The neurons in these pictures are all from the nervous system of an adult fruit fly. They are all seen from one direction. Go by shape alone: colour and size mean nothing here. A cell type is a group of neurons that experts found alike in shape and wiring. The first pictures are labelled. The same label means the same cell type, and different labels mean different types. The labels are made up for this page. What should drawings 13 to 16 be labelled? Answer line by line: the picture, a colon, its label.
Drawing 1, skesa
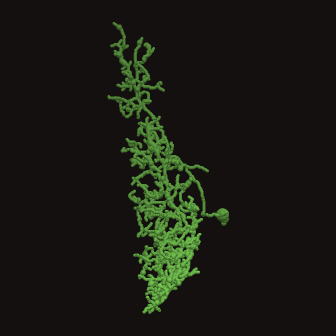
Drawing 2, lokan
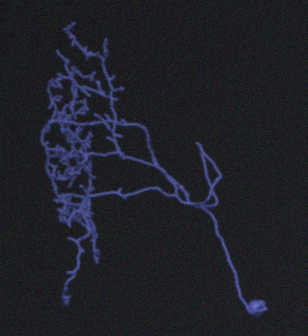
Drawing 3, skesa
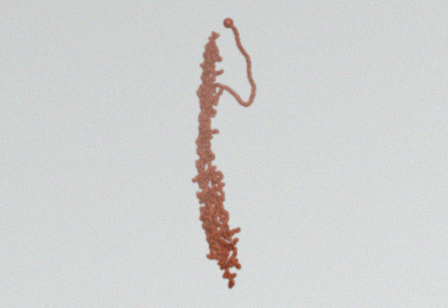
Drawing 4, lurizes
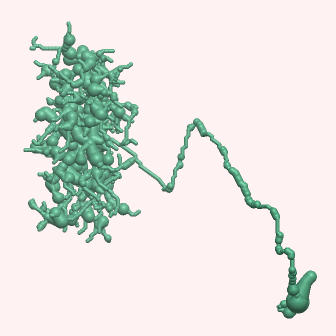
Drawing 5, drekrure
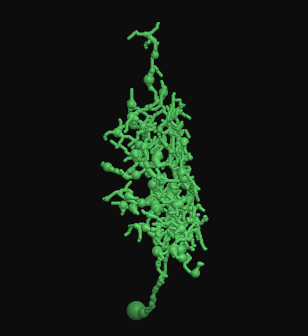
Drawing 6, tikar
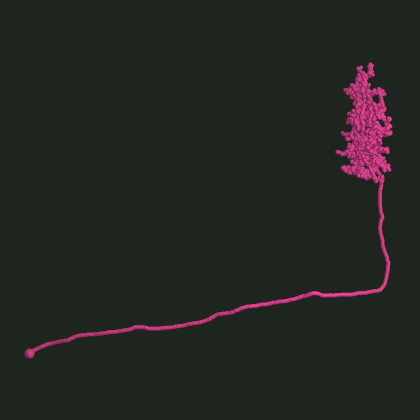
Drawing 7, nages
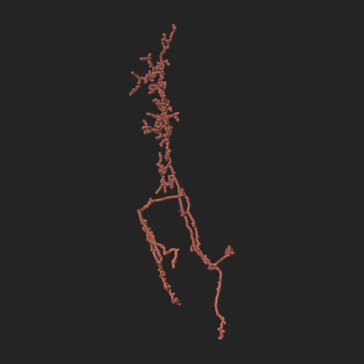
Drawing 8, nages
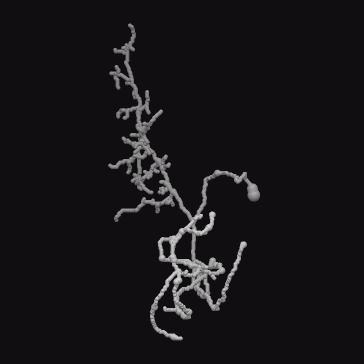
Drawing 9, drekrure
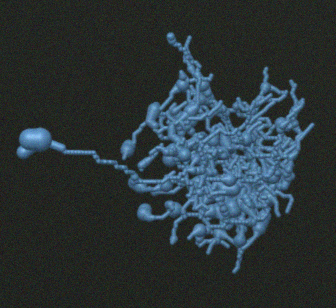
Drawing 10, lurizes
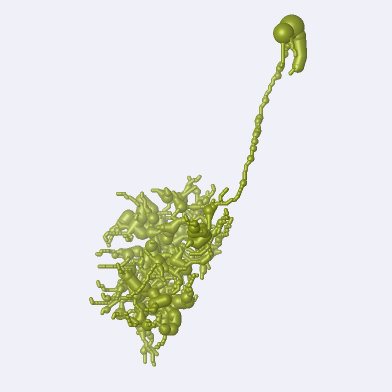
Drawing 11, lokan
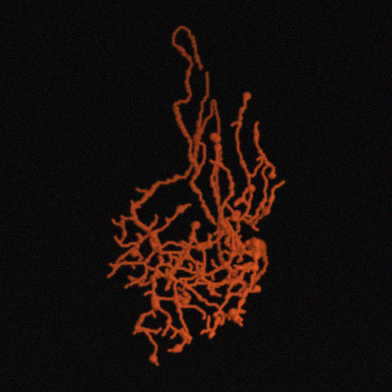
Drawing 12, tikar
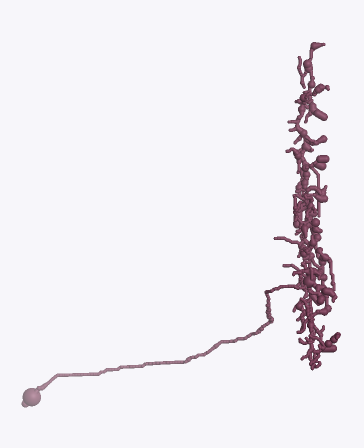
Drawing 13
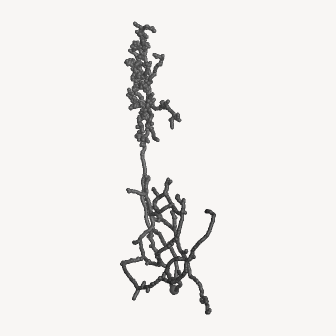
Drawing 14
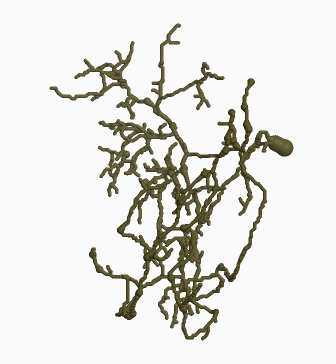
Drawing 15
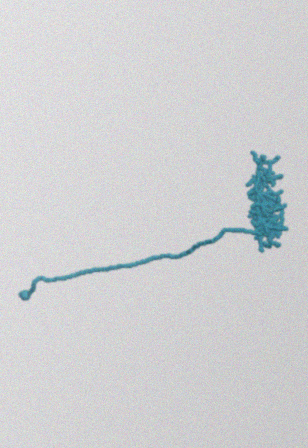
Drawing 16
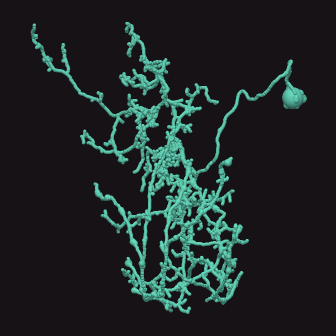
13: nages
14: nages
15: tikar
16: nages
